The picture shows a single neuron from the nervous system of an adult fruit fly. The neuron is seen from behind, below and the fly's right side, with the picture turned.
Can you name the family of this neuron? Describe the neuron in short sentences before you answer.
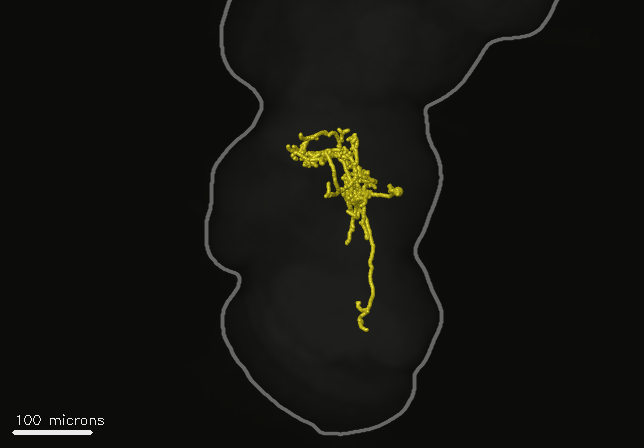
By the scale bar it is about 250 microns tall in this view. In this view it is taller than it is wide. Its broad class is central-brain intrinsic neuron. The family is hemilineage DM4_dorsal.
